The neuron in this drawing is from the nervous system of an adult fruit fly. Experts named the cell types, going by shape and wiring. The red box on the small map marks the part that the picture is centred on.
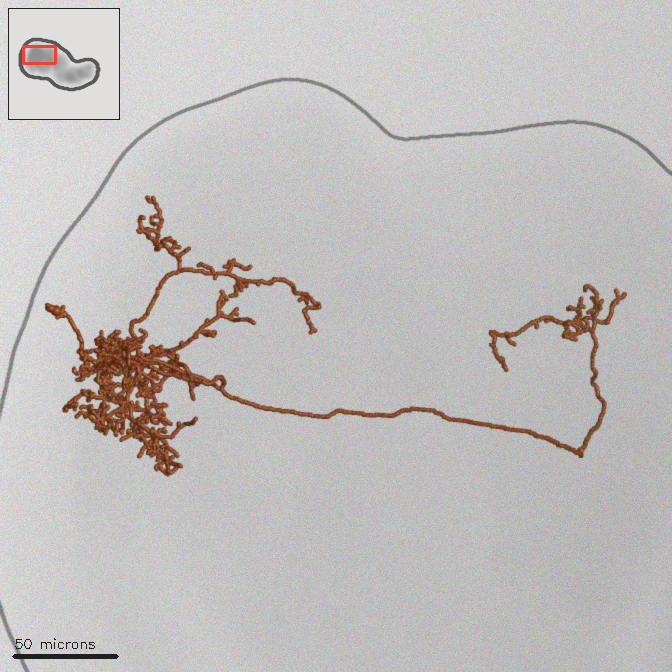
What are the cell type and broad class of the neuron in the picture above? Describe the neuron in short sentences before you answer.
The cell body is on the left of the picture. By the scale bar it is about 300 microns wide in this view. The picture shows dozens of branch ends. The cell type is AVLP219_c. It is a central-brain intrinsic neuron.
